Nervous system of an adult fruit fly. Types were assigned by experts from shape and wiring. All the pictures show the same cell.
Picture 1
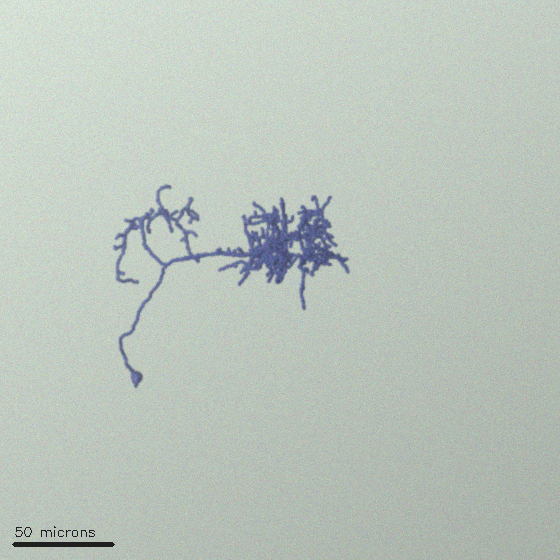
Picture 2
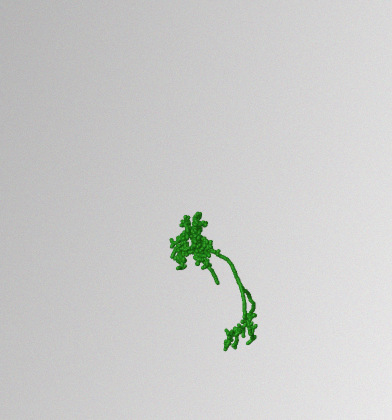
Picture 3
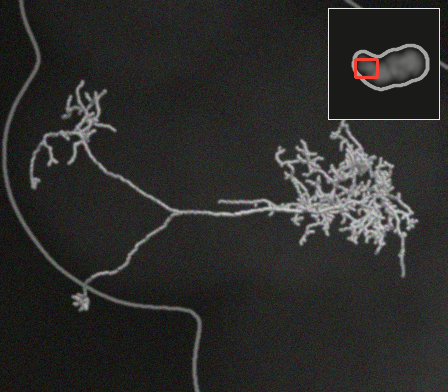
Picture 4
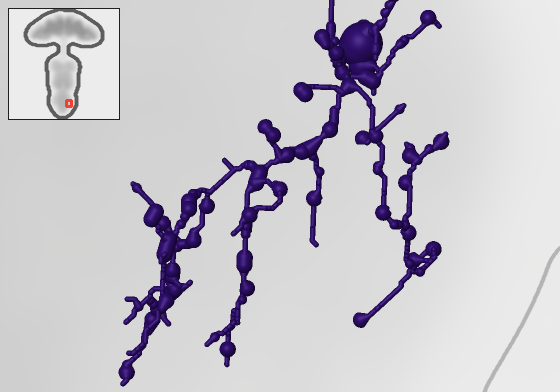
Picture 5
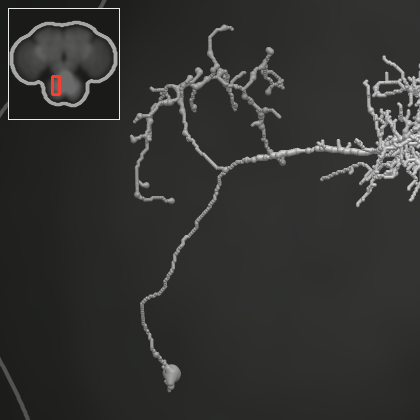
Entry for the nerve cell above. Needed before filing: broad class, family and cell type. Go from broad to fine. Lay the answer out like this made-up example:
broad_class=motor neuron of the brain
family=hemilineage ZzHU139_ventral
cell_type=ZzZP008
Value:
broad_class=nerve-cord intrinsic neuron
family=hemilineage 08A
cell_type=IN08A016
